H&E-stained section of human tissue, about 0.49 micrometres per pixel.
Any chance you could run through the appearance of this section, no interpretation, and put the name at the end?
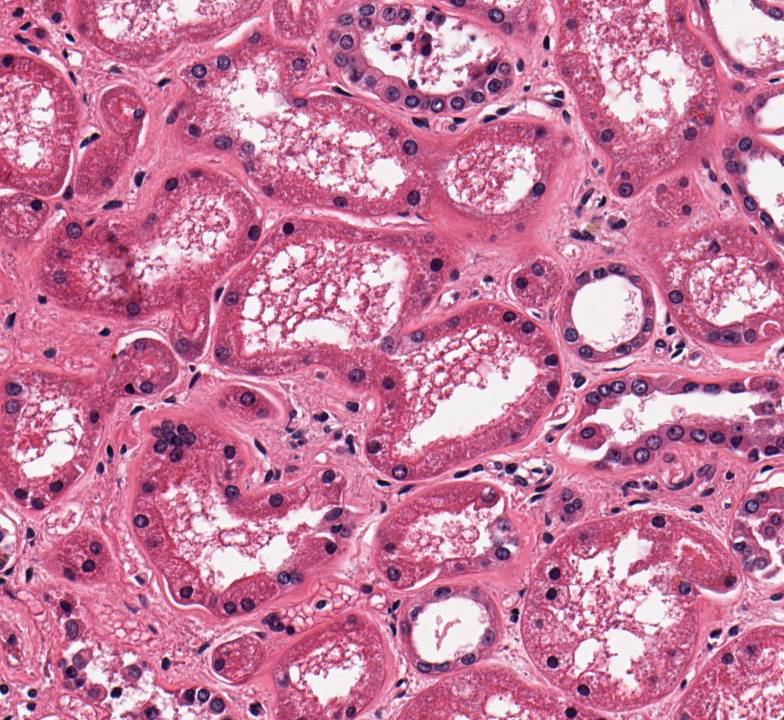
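The whole field's packed with closely set tubules, cut round, oval and oblique. Most are lined by a single layer of cuboidal to low columnar cells with plenty of granular eosinophilic cytoplasm, their round dark nuclei sitting mostly toward the base. A few smaller ones, say at right middle and lower centre, have clear open lumens and nuclei packed closer together. You're looking at renal cortex.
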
